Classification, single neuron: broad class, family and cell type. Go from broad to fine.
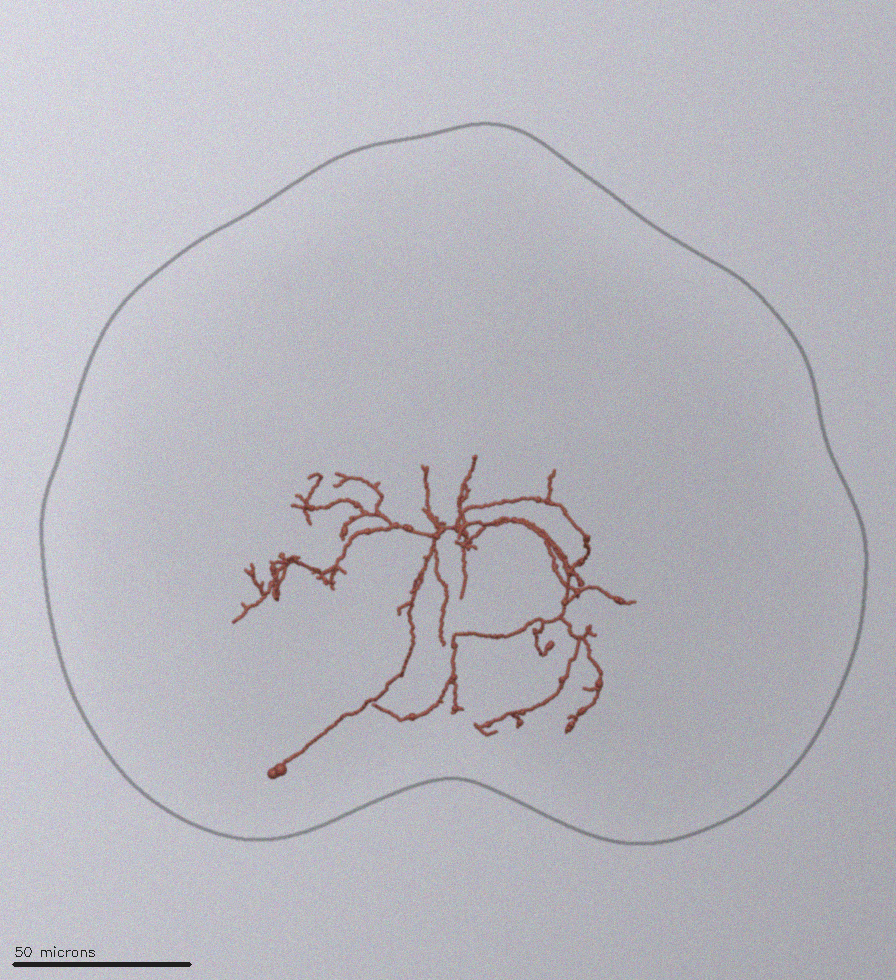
nerve-cord intrinsic neuron; hemilineage 12B; IN12B075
